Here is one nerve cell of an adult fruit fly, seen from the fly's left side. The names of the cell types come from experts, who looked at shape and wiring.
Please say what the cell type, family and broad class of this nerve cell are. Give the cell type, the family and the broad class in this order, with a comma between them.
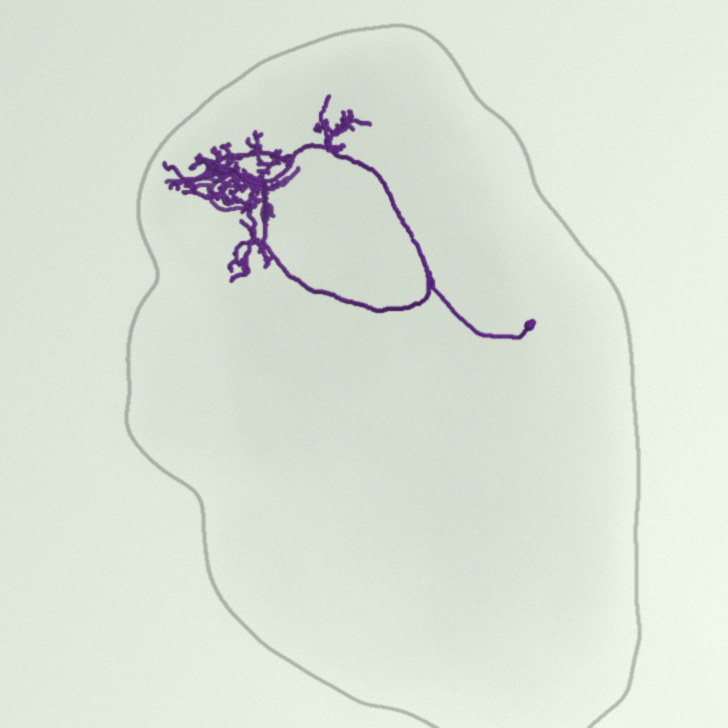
SMP568_b, hemilineage VLPl&p1_posterior, central-brain intrinsic neuron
